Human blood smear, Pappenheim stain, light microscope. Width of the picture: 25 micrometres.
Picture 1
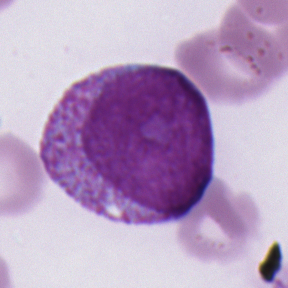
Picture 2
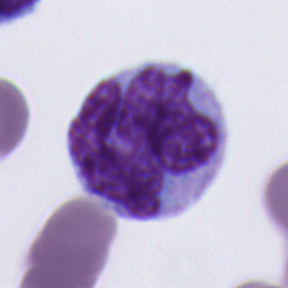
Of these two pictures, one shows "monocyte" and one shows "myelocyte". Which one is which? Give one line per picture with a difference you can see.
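In picture 1 we see a myelocyte: The cytoplasm is speckled with fine purple granules.
In picture 2 we see a monocyte: No distinct granules are seen in the cytoplasm.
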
